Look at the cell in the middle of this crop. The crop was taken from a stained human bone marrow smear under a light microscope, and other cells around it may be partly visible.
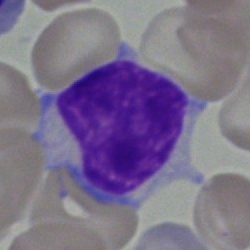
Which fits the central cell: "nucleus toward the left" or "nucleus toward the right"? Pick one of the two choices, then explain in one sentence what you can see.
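Nucleus toward the right. The cytoplasm is widest on the left side of the nucleus.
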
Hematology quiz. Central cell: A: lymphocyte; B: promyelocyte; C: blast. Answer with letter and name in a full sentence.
That cell in the center is a lymphocyte, hence option A.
